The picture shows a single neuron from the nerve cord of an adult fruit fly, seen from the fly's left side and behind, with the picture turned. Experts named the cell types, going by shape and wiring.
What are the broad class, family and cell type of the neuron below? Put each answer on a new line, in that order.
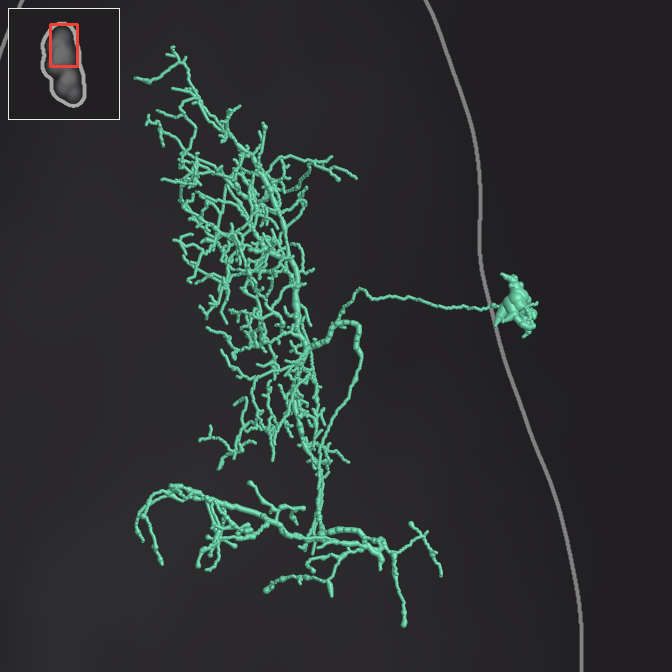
nerve-cord intrinsic neuron
hemilineage 11A
IN11A003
